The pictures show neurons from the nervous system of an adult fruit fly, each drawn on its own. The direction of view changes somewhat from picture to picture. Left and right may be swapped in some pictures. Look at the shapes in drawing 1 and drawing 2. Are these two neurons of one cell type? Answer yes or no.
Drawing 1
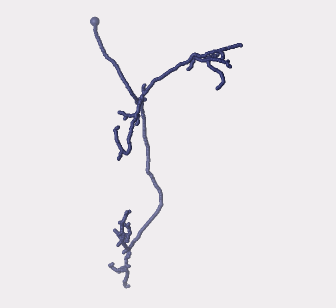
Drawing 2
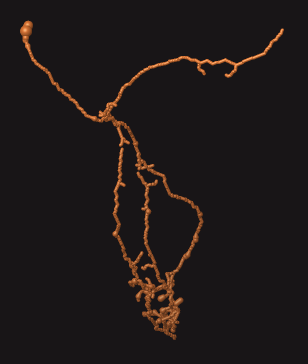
no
